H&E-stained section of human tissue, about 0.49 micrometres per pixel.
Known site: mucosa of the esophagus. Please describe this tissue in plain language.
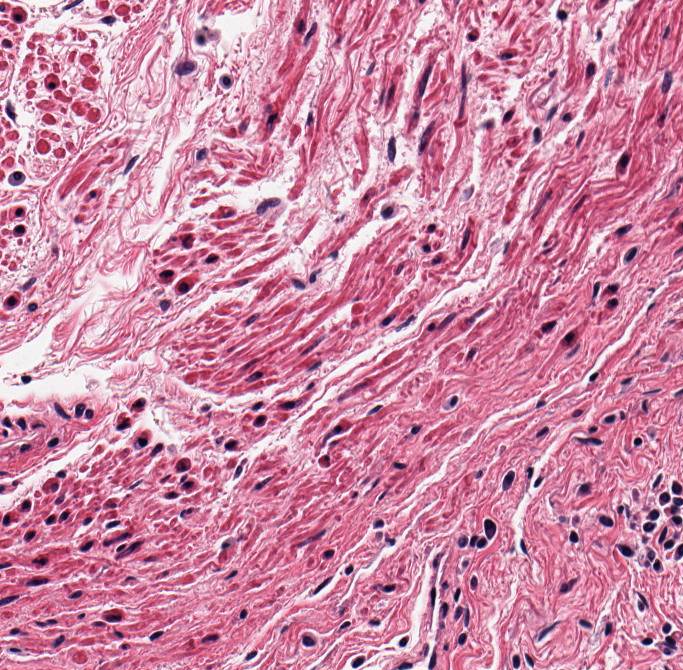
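The field contains no epithelium and no glands. No fat cells are present. Numerous narrow white clefts divide the tissue along its bundles; these most likely result from shrinkage during processing.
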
